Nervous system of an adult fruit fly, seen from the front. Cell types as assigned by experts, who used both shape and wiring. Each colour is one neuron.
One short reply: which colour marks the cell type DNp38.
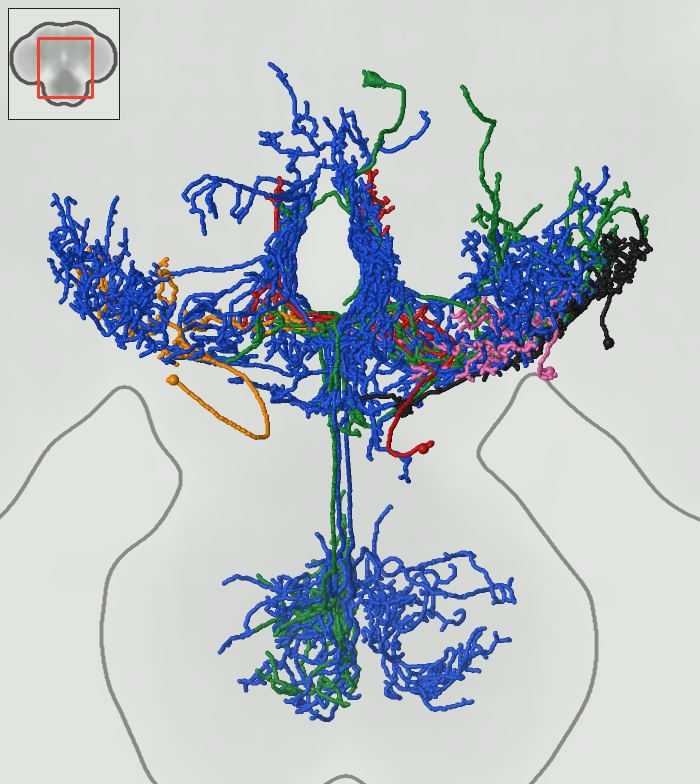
green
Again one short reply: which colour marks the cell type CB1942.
pink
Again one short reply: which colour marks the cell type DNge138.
blue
